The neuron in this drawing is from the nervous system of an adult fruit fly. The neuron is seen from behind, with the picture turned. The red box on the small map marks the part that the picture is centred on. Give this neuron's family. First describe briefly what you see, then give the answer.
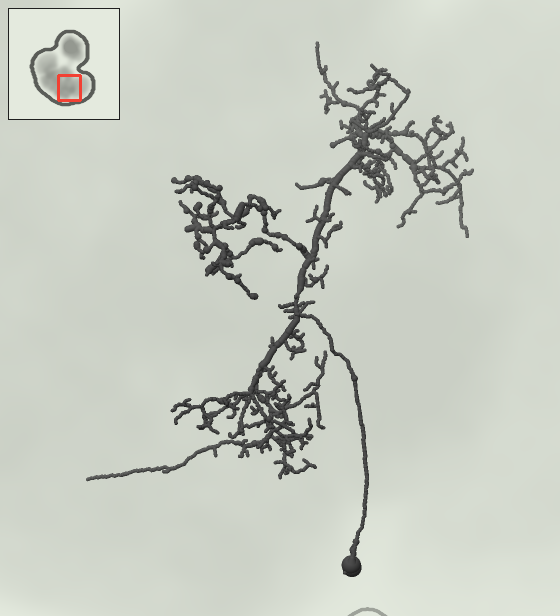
As drawn here it is taller than it is wide. This is a central-brain intrinsic neuron. Its family is hemilineage LHl4_posterior.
